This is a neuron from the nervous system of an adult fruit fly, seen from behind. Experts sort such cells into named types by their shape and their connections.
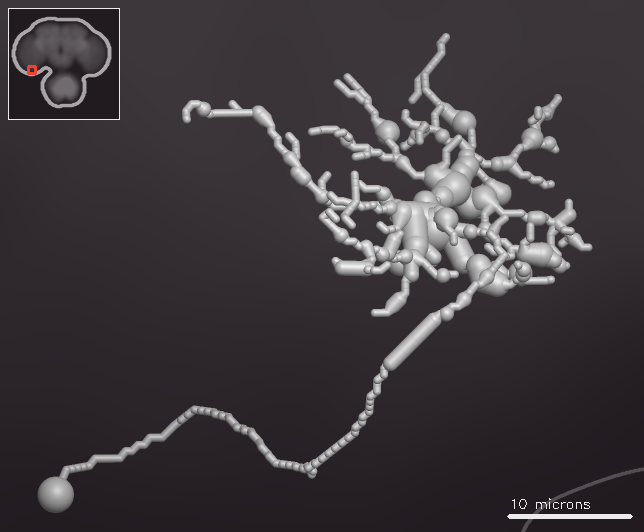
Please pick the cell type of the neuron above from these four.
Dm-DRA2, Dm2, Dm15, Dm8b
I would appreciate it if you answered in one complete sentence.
The cell type Dm8b includes this neuron.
